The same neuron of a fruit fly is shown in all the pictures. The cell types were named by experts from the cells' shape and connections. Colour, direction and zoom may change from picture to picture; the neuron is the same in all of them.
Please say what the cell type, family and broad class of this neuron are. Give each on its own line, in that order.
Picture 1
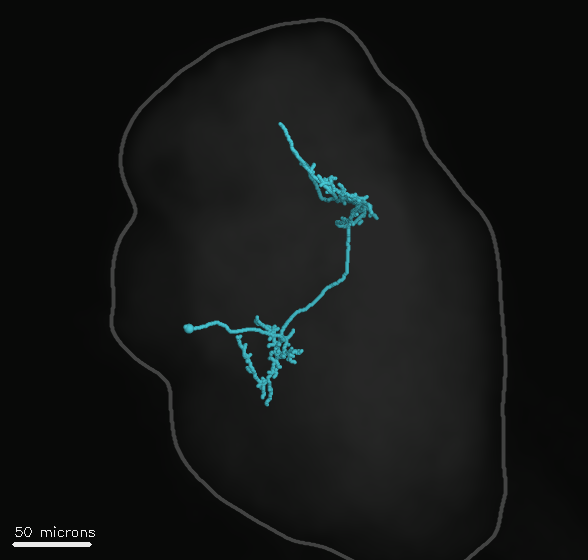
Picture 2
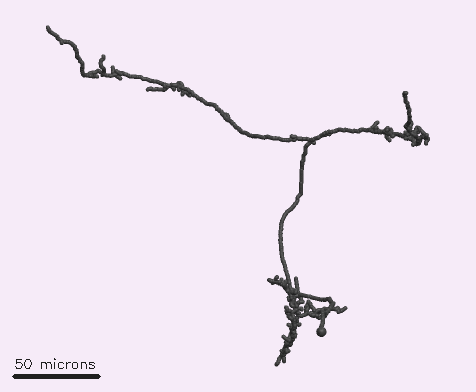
CB1891b
hemilineage VESa2
central-brain intrinsic neuron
